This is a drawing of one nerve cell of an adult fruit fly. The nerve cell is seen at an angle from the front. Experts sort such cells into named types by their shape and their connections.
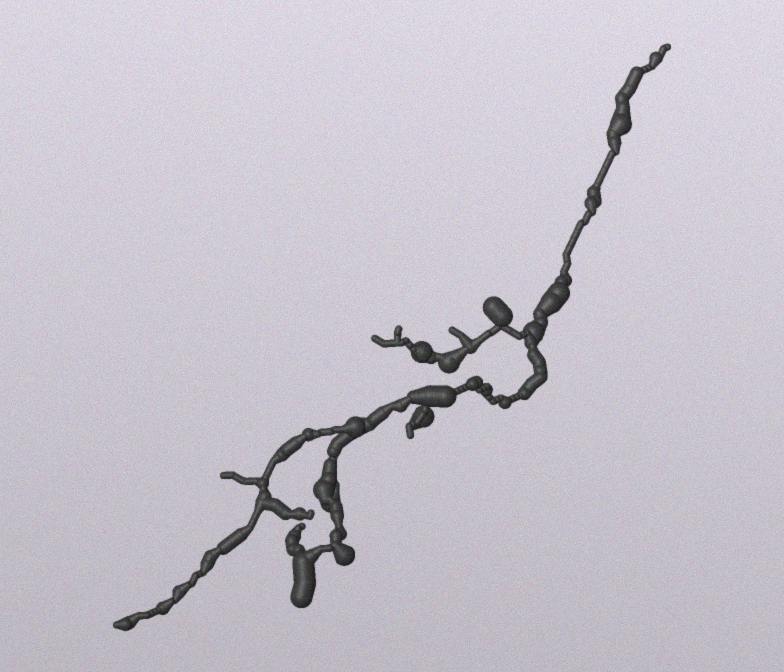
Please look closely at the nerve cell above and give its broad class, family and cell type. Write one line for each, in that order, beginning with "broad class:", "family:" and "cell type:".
broad class: sensory neuron entering the nerve cord
family: class mechanosensory tactile
cell type: SNta26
